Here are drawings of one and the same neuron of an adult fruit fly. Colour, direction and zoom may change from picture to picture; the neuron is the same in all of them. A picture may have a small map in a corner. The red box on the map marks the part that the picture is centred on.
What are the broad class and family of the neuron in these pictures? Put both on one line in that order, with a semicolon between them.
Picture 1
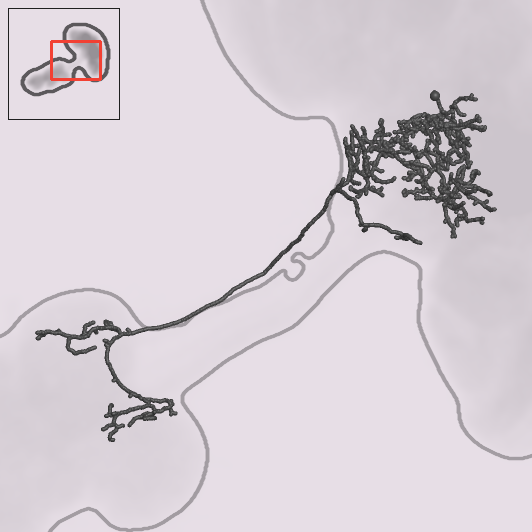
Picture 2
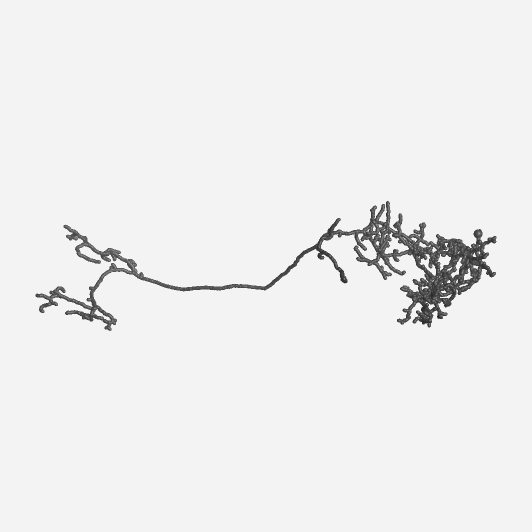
descending neuron; DNge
